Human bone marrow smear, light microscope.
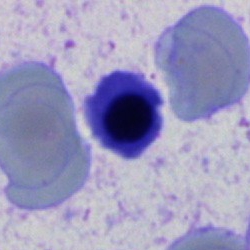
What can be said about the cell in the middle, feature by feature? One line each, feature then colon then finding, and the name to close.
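Nucleus: so densely dark it looks almost black
Chromatin pattern: none visible
Cytoplasm: deep blue
Rim: moderate, on all sides of the nucleus
Outline: irregular and bumpy, not smooth
Cell: erythroblast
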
